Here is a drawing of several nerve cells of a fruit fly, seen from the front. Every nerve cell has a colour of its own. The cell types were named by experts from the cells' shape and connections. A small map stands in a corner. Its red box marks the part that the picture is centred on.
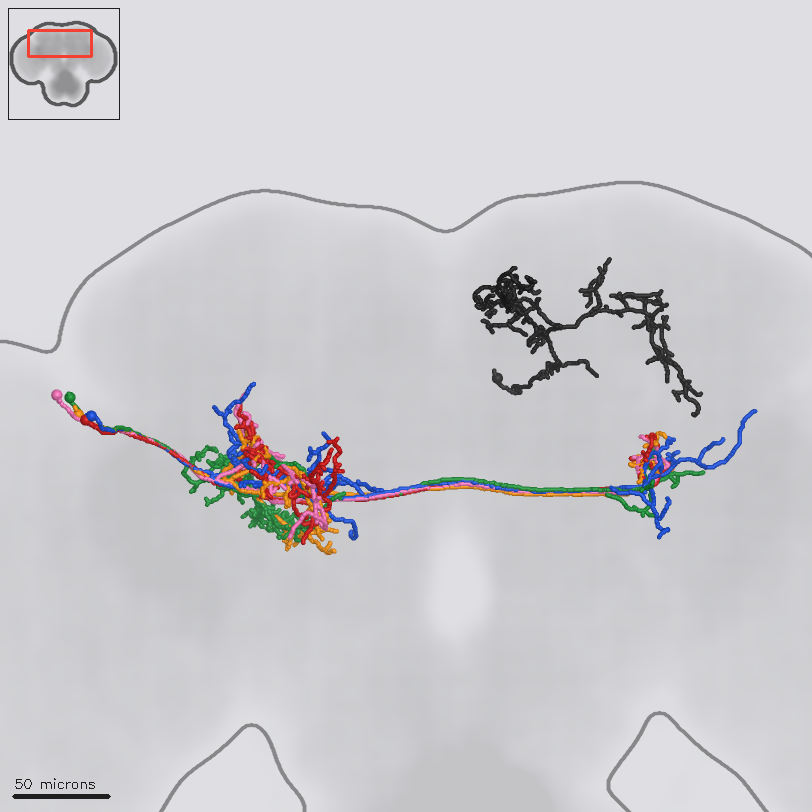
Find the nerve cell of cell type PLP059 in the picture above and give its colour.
green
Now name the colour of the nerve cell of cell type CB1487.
red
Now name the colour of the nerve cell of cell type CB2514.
pink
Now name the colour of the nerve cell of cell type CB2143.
blue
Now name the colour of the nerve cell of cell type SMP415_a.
black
